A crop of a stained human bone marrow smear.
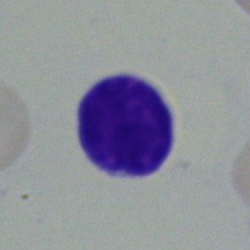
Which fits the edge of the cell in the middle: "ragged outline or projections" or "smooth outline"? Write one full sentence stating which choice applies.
In outline, this cell is smooth rather than rough.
